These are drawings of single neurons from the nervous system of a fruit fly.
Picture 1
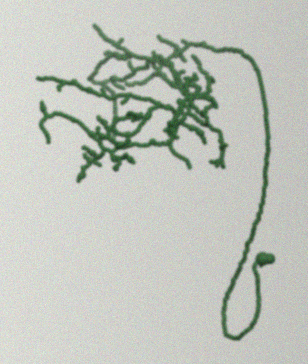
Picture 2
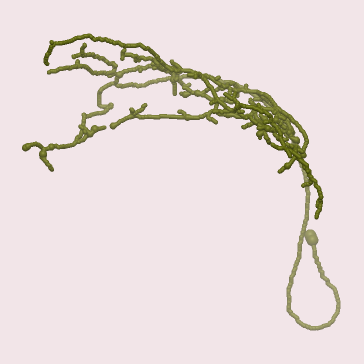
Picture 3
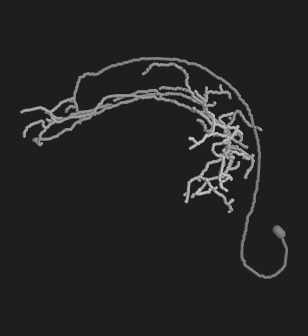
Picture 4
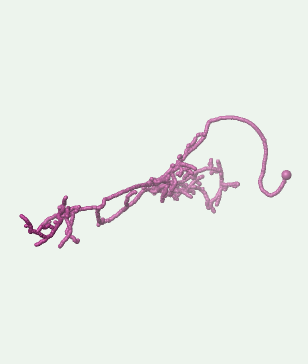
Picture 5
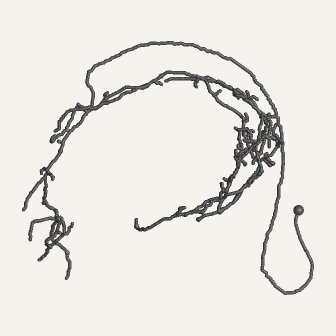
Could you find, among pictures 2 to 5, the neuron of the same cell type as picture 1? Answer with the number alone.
3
